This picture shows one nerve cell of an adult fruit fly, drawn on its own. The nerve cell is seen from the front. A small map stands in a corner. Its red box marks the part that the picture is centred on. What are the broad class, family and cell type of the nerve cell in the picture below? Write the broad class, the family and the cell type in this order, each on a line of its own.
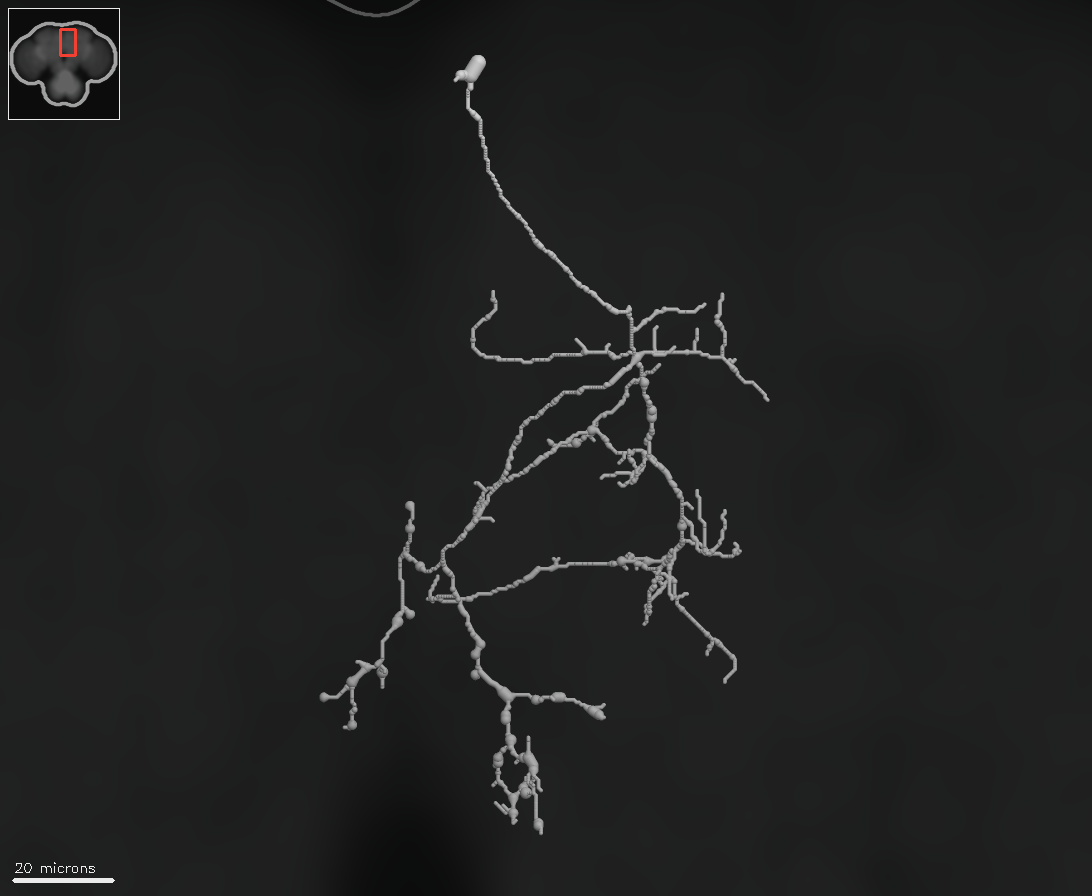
central-brain intrinsic neuron
hemilineage SMPad2
CB4000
